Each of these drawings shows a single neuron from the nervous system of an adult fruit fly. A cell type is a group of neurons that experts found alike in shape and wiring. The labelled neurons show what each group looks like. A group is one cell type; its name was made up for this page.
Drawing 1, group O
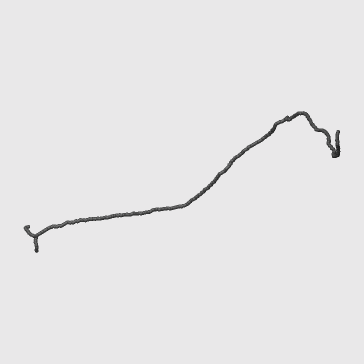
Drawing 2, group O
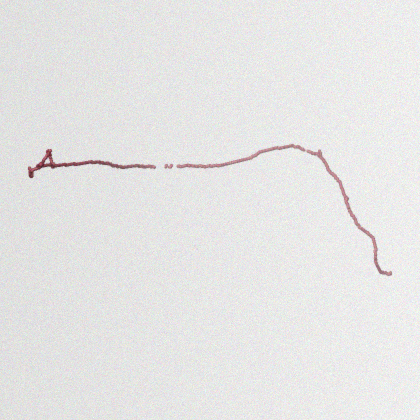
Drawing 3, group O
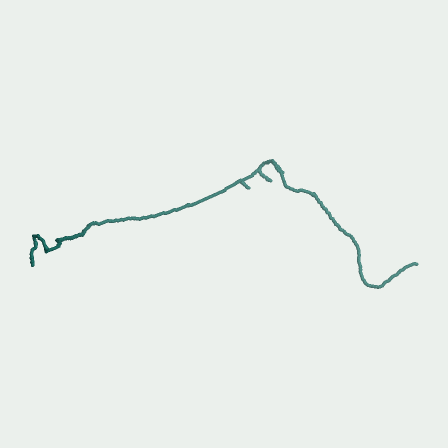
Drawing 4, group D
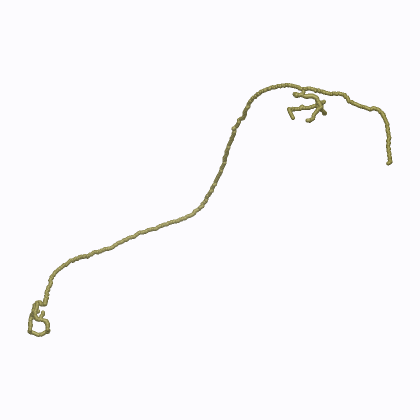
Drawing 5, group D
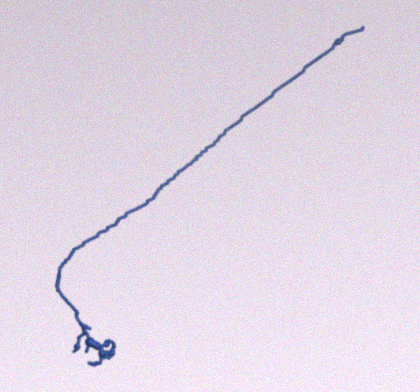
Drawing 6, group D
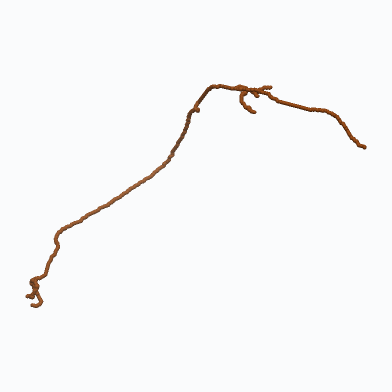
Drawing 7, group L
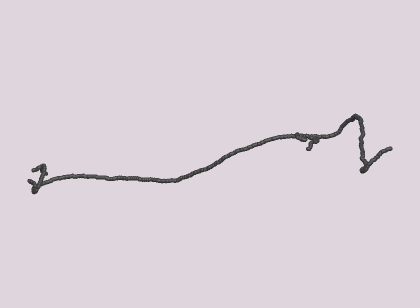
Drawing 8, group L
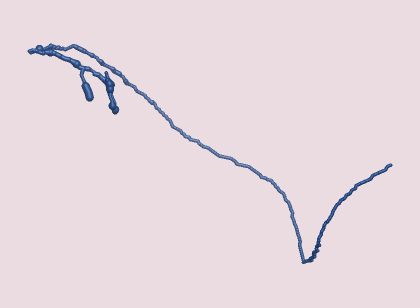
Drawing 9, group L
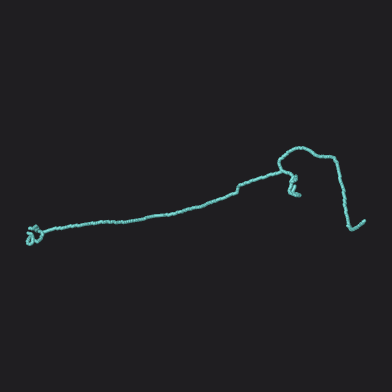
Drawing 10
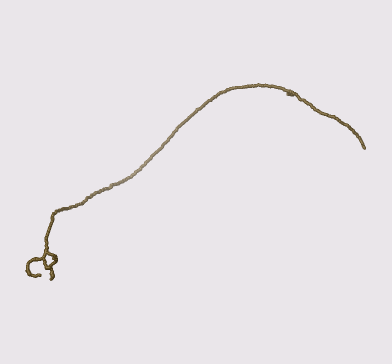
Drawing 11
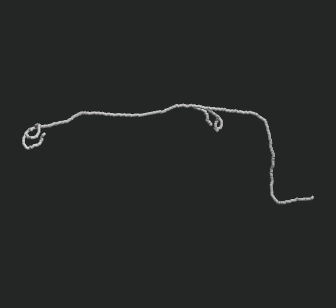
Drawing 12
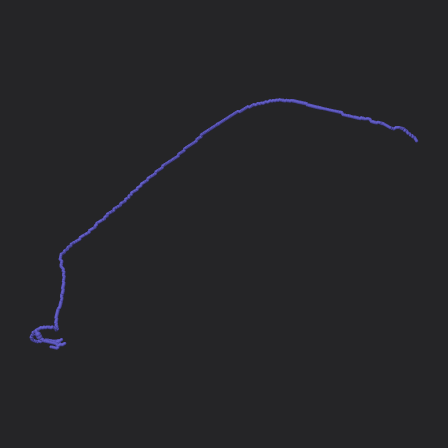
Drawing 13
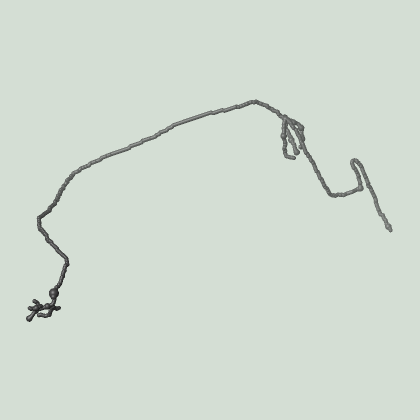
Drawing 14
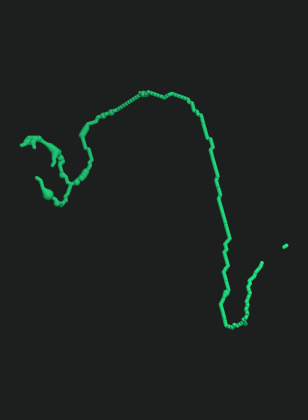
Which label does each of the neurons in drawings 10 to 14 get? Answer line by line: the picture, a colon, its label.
10: group D
11: group L
12: group D
13: group D
14: group L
